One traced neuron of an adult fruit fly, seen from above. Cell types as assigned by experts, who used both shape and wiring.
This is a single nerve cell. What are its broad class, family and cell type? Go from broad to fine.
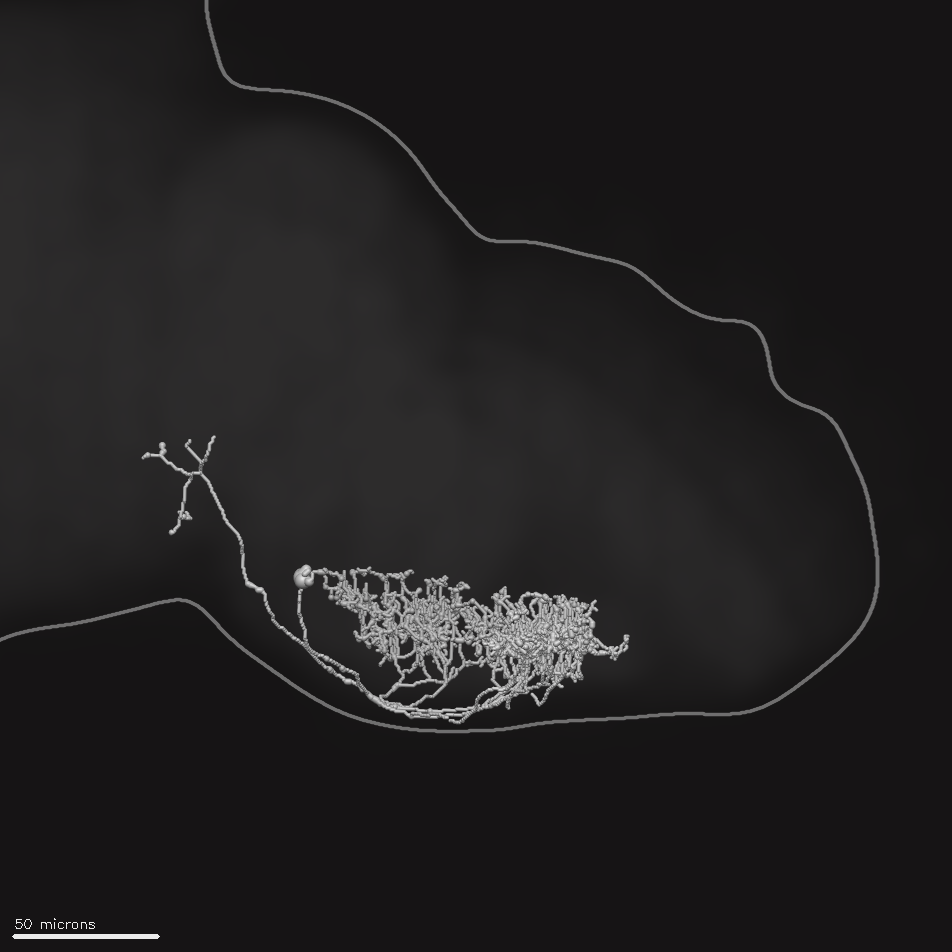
visual projection neuron; LPT; LPT23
